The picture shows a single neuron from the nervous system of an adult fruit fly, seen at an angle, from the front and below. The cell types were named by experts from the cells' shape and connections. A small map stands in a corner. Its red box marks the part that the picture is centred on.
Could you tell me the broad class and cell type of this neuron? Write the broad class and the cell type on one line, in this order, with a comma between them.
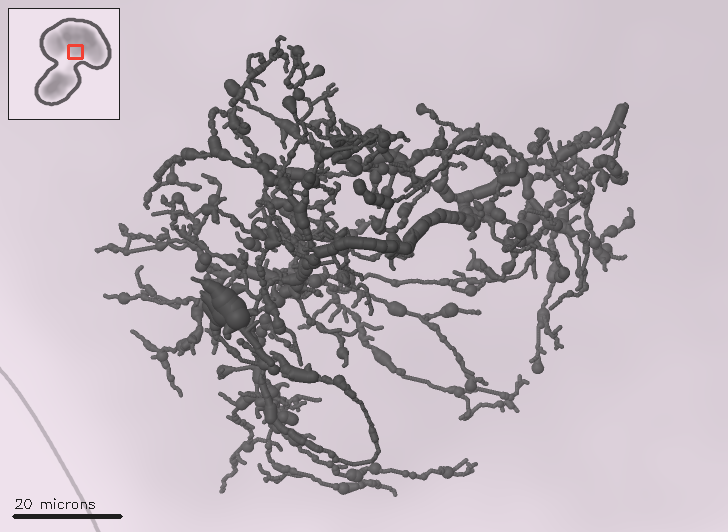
central-brain intrinsic neuron, GNG186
